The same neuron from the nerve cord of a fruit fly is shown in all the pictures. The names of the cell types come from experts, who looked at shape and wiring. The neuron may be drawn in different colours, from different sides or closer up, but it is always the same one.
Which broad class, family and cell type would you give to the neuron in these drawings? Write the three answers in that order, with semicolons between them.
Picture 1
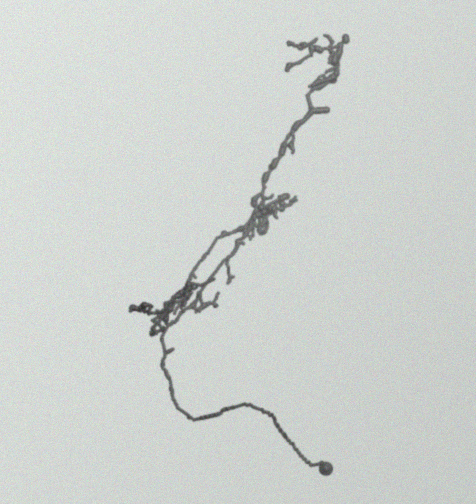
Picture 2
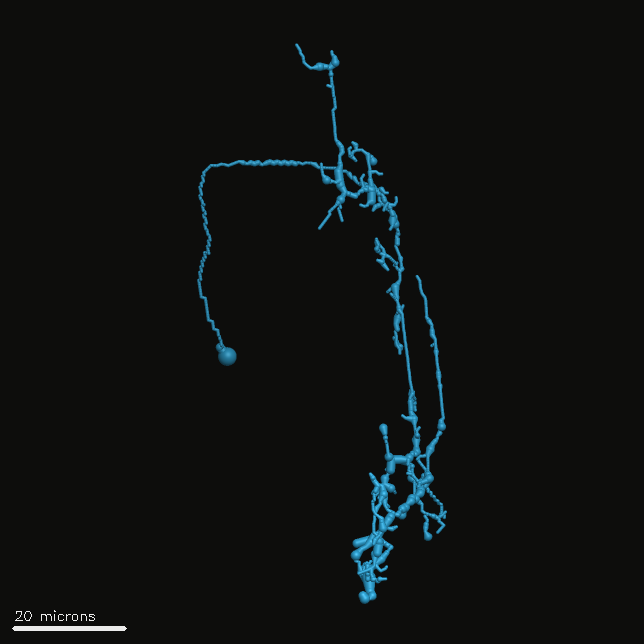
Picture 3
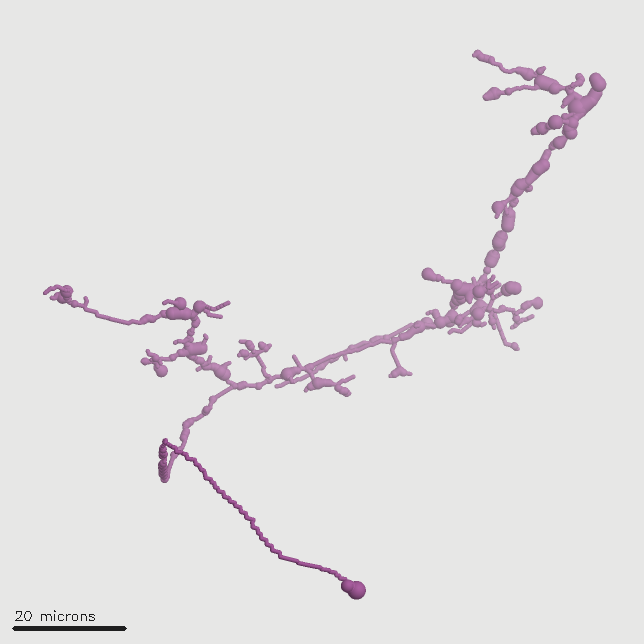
nerve-cord intrinsic neuron; hemilineage 14A; IN14A086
